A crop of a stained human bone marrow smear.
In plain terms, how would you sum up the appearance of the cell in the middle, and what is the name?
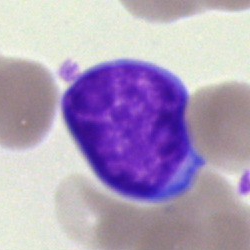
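Look first at how much of the cell the nucleus takes up: nearly all of it, leaving only a very thin rim of cytoplasm. What little cytoplasm you can see is blue. It is widest at the lower right, where it makes a small pale blue crescent ending in a pointed tip. Inside the nucleus, the chromatin is clumped into darker patches with paler streaks between them. This cell is a blast.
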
